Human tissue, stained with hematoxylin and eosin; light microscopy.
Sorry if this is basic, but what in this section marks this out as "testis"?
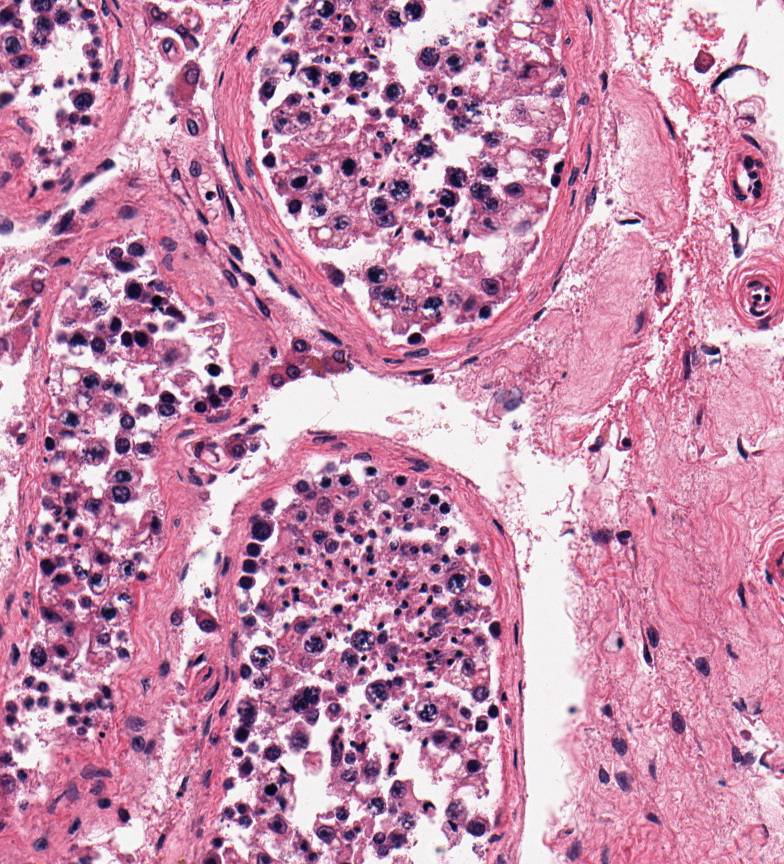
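This section is testis. Each tubule has a thick, concentrically layered pink wall holding flattened, elongated nuclei. Within the tubules, scattered large cells have round nuclei with coarse, clumped, dark chromatin, and many small cells with dense, dark, round nuclei lie among them.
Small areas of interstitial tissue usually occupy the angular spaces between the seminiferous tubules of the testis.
That matches the small cluster of polygonal cells with eosinophilic cytoplasm lying between tubules left of centre.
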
